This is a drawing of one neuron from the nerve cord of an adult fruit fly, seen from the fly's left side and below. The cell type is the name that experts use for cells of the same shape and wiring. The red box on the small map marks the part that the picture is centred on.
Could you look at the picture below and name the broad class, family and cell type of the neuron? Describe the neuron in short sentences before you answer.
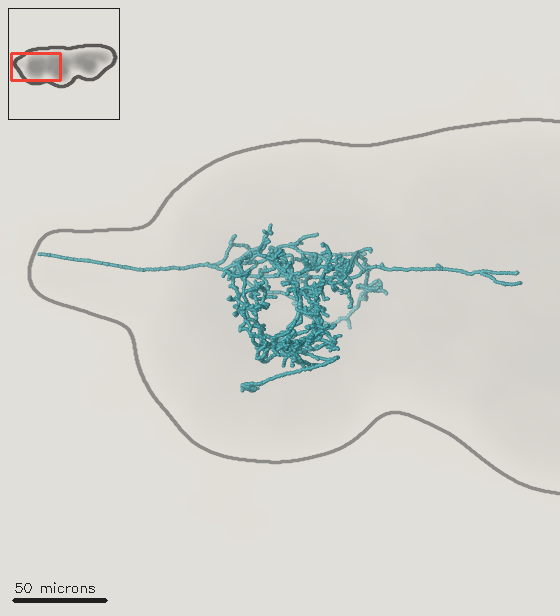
By the scale bar it is about 250 microns wide in this view. Dozens of branch ends can be seen. It is an ascending neuron. Its family is hemilineage 01B. The cell type is AN01B005.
